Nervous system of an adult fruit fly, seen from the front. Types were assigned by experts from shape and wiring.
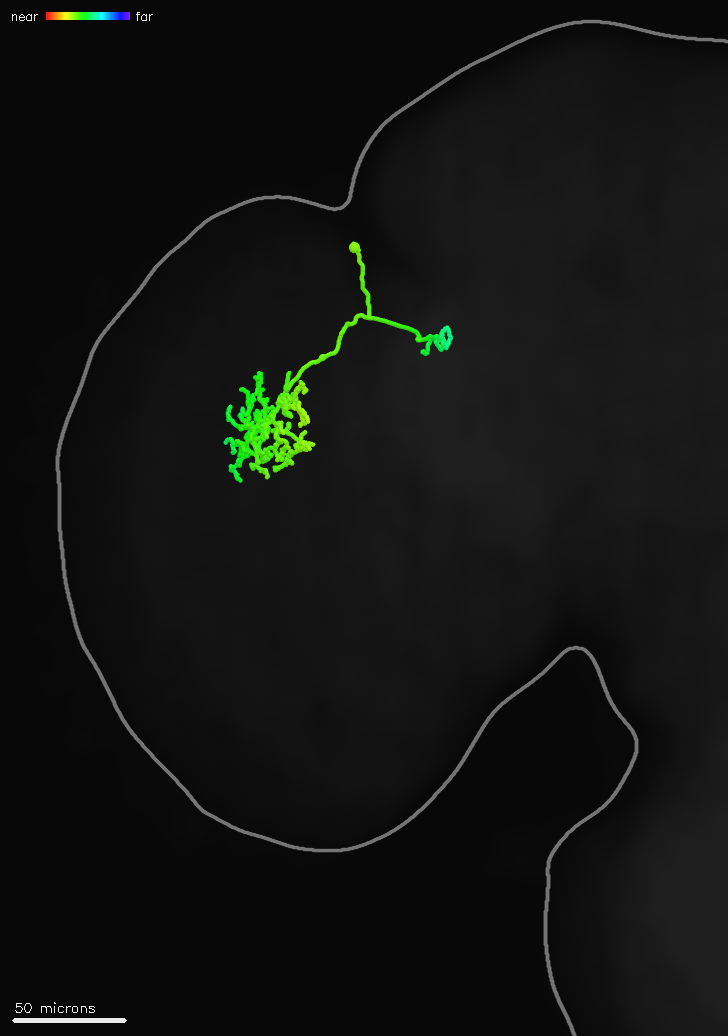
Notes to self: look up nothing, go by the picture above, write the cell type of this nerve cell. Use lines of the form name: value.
cell type: MeLo6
